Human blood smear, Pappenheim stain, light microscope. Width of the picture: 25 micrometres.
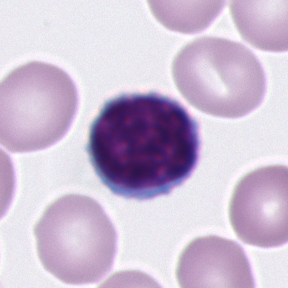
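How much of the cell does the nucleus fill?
Most of it: the nucleus, round in outline and about 9 micrometres across, fills about 80% of the cell's area, and the cell itself is about 10 micrometres across.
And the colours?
The nucleus stains deep purple, and the pale blue cytoplasm forms only a thin rim, most visible along the lower edge.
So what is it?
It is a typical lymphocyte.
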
